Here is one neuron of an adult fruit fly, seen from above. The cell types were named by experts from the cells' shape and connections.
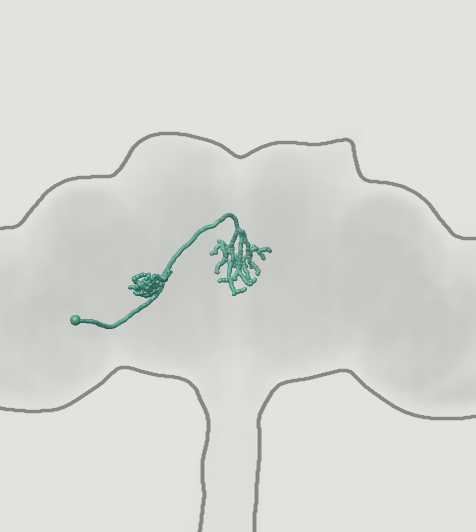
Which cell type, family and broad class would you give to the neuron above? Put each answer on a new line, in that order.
FB1D
hemilineage DL1_dorsal
central-brain intrinsic neuron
